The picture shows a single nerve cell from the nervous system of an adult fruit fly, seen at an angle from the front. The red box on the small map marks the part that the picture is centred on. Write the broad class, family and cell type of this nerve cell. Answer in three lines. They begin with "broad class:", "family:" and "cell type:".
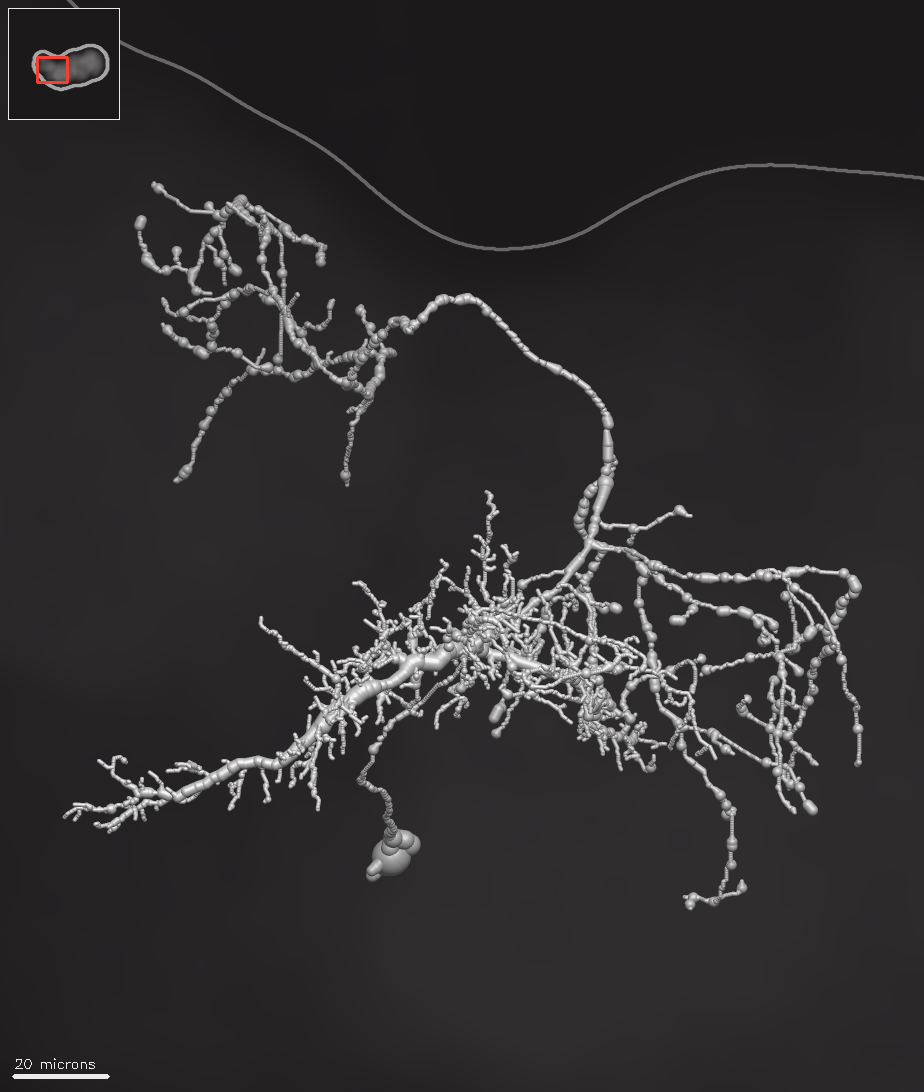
broad class: nerve-cord intrinsic neuron
family: hemilineage 12A
cell type: IN12A001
